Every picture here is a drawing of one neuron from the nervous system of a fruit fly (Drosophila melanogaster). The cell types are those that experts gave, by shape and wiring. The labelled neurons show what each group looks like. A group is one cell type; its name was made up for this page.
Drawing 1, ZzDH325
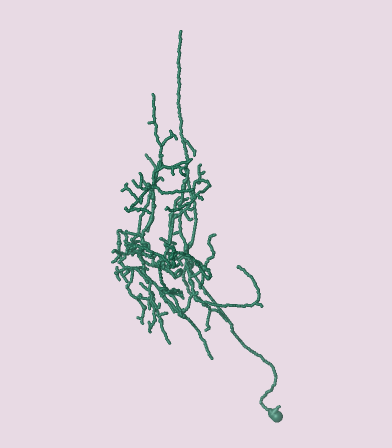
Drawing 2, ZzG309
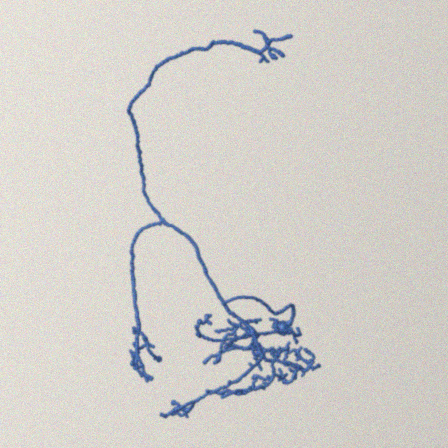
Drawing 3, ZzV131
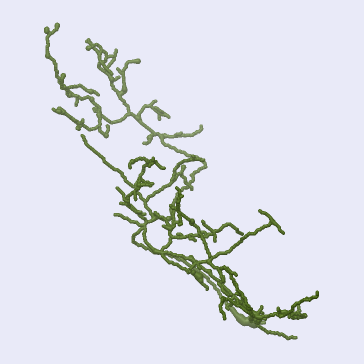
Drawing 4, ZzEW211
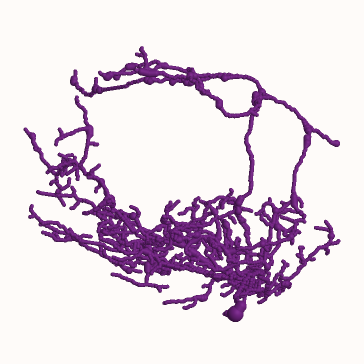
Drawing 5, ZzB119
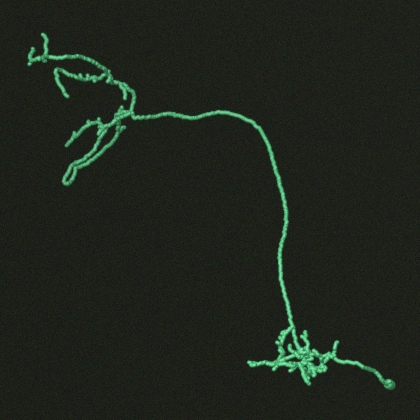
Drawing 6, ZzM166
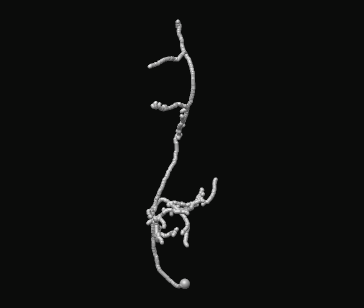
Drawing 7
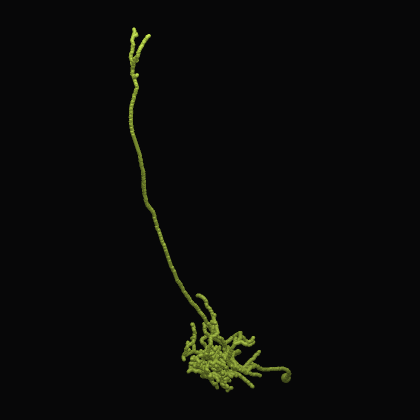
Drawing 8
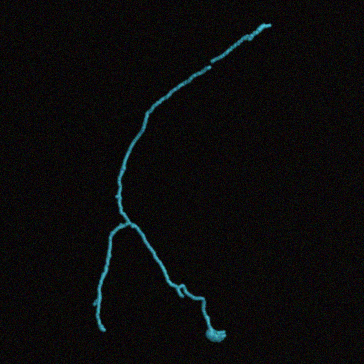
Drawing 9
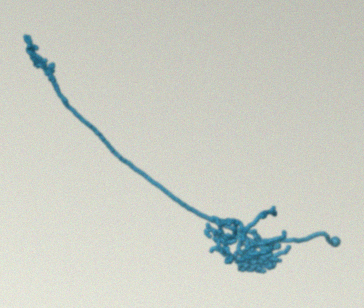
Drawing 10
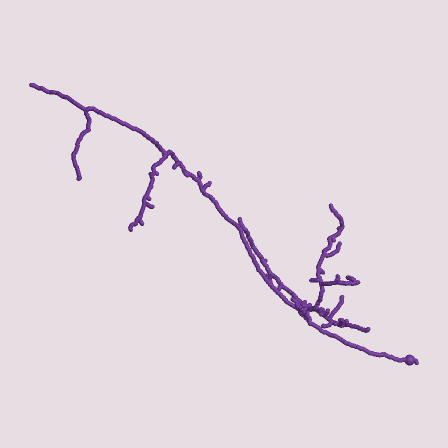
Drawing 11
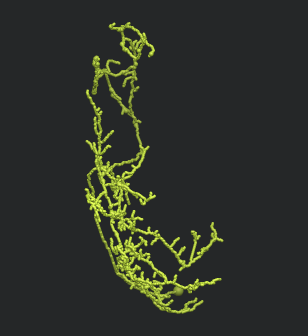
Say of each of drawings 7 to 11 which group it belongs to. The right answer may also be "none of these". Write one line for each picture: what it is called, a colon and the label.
7: ZzDH325
8: ZzG309
9: ZzDH325
10: ZzM166
11: ZzV131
